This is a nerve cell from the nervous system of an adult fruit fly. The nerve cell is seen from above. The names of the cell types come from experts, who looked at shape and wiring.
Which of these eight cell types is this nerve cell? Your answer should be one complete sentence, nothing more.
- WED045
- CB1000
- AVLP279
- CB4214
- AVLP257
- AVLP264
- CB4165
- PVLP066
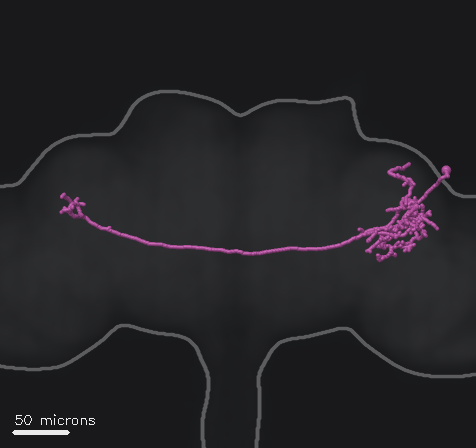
The type of this nerve cell is the cell type CB1000.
